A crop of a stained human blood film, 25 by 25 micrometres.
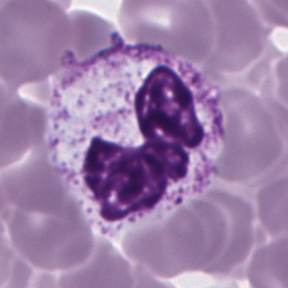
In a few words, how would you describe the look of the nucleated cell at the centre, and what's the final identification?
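Chromatin: dark purple, coarsely clumped. Nucleoli: none seen. Cytoplasm: small purple granules scattered throughout. Cell edge: small projections stand out along the upper margin. Name: segmented neutrophil.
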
